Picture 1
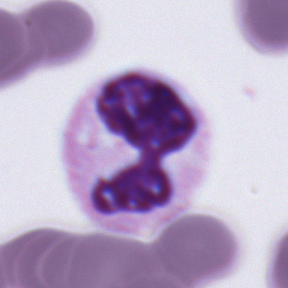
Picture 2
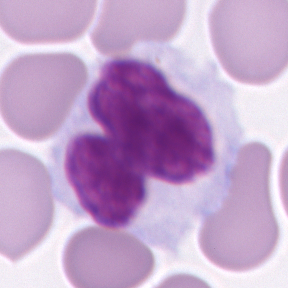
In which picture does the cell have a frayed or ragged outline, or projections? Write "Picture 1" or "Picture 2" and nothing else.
Picture 2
